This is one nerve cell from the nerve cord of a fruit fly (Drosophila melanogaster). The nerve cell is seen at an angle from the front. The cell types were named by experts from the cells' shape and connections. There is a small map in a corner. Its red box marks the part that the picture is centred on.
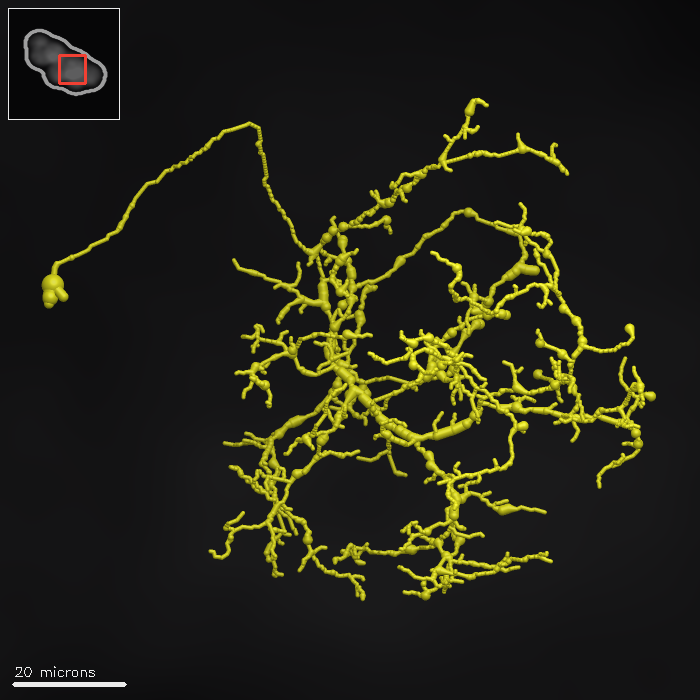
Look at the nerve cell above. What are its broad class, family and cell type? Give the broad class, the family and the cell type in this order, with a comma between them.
nerve-cord intrinsic neuron, hemilineage 03A, IN03A067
